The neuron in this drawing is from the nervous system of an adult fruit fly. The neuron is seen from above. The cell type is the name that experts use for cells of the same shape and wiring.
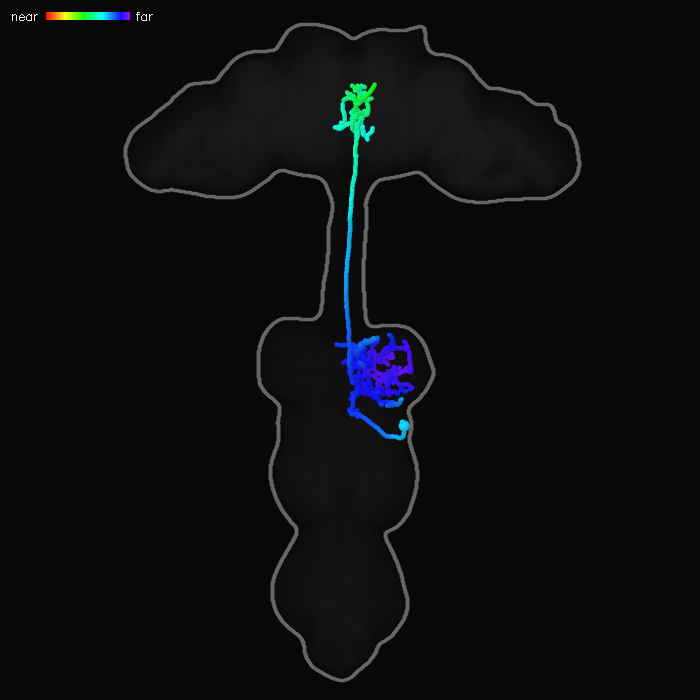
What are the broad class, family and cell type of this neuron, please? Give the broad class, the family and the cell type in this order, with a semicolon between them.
ascending neuron; hemilineage 23B; AN23B010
